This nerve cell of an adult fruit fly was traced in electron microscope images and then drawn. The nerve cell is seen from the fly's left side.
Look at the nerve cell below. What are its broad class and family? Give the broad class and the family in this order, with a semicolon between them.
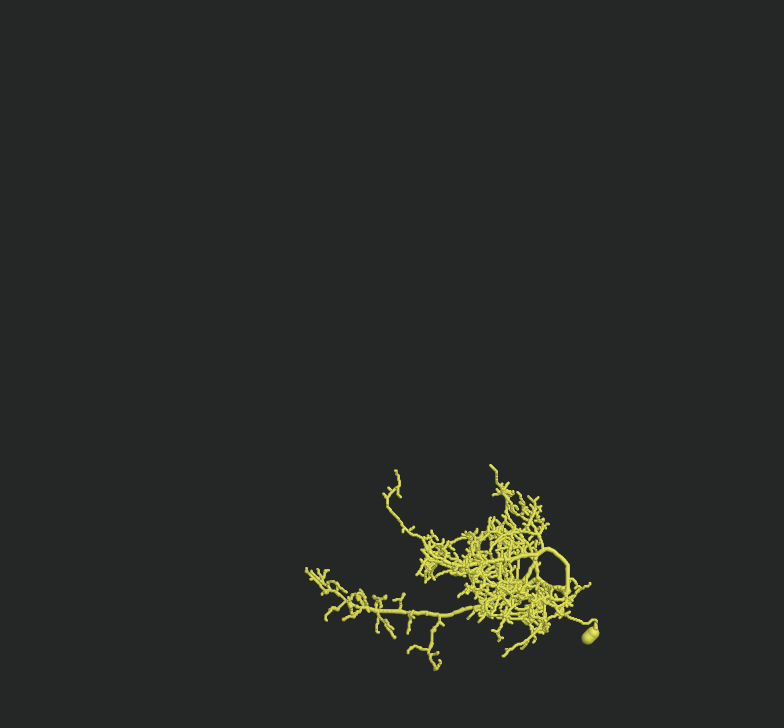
central-brain intrinsic neuron; hemilineage LB19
